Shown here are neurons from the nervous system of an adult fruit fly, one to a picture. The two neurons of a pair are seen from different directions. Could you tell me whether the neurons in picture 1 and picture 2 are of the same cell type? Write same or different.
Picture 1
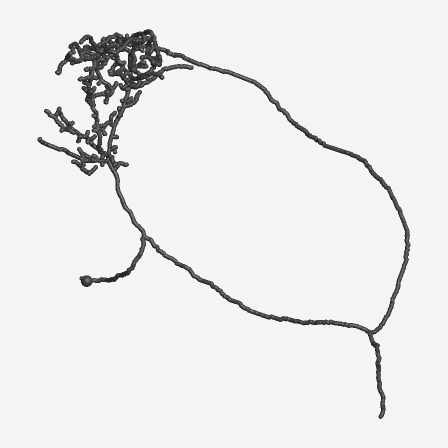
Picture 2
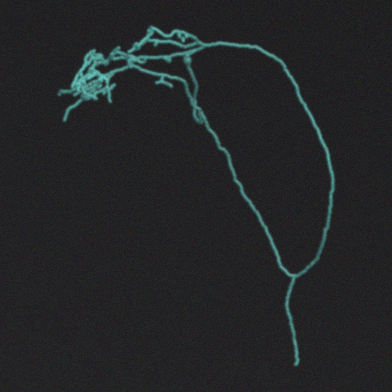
same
